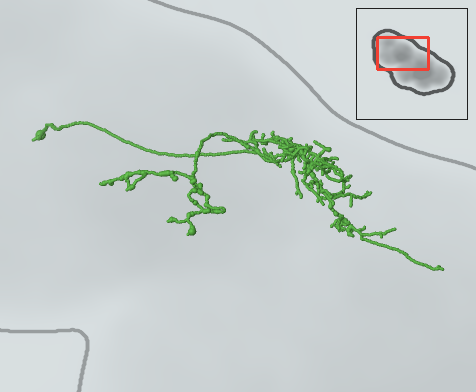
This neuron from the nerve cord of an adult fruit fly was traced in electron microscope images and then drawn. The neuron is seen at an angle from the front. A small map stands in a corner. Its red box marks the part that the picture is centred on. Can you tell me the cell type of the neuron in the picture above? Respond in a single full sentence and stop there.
This neuron is classified under the cell type IN06A078.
